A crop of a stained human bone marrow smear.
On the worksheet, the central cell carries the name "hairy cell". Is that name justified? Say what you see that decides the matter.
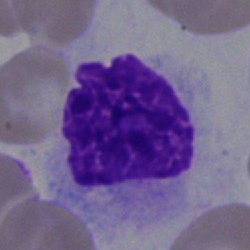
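Seen: no nucleoli in the nucleus; cytoplasm pale greyish-blue, with fine, faint purple specks scattered through it; no vacuoles; outer cell edge faint, blending into the background.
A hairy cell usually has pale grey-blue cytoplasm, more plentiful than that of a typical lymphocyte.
Cytoplasm colour here agrees with hairy cell. Verdict: hairy cell fits.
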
